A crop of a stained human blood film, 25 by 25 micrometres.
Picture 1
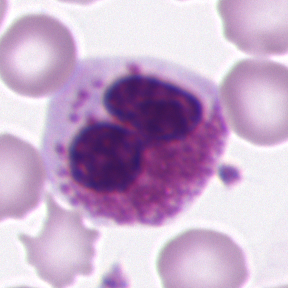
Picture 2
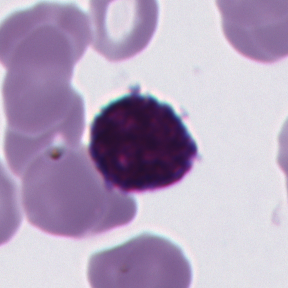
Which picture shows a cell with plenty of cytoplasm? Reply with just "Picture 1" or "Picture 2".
Picture 1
